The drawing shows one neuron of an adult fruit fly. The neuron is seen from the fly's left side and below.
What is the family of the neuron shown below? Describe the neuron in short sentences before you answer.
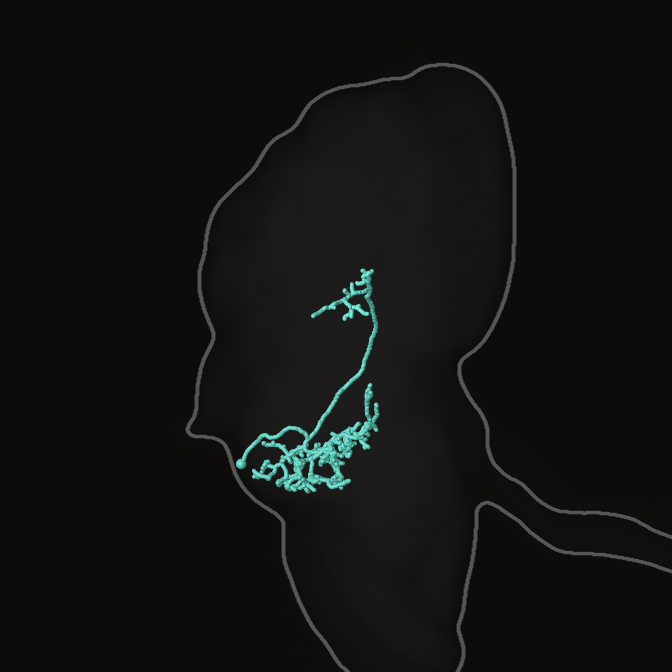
As drawn here it is taller than it is wide. Its broad class is central-brain intrinsic neuron. The family is hemilineage ALl1_ventral.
